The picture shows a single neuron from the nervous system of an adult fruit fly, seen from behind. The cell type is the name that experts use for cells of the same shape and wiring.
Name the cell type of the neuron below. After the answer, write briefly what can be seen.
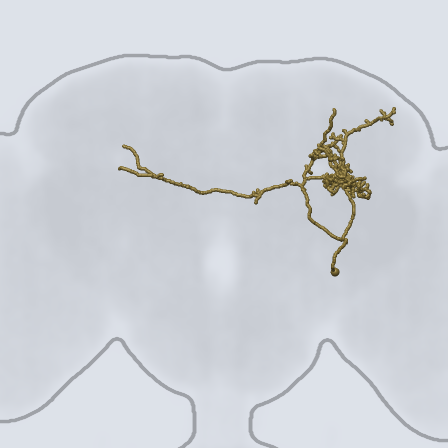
It is of cell type CL315. This is a central-brain intrinsic neuron. The cell body is on the right of the picture. In this view it is wider than it is tall.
